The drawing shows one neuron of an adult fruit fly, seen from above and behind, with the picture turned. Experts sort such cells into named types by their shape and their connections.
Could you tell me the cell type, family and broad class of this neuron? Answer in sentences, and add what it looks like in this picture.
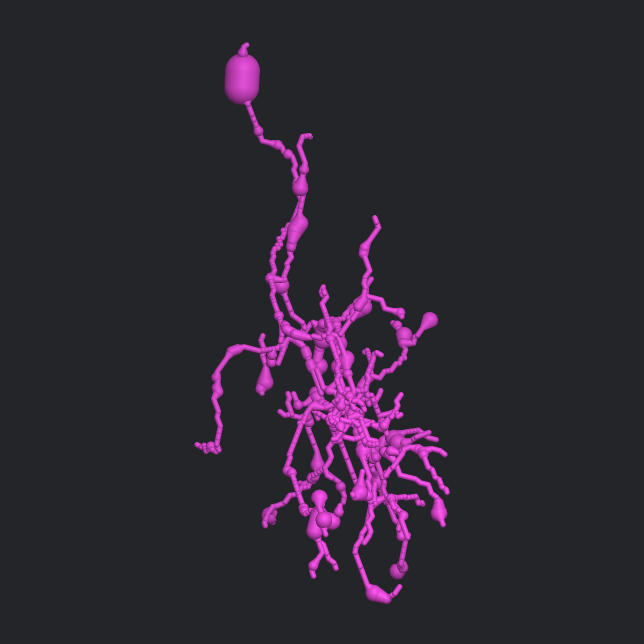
The cell type is Mi14. The family is Mi. It is an optic-lobe intrinsic neuron. The cell body can be seen at the top of the picture. The picture shows dozens of branch ends.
